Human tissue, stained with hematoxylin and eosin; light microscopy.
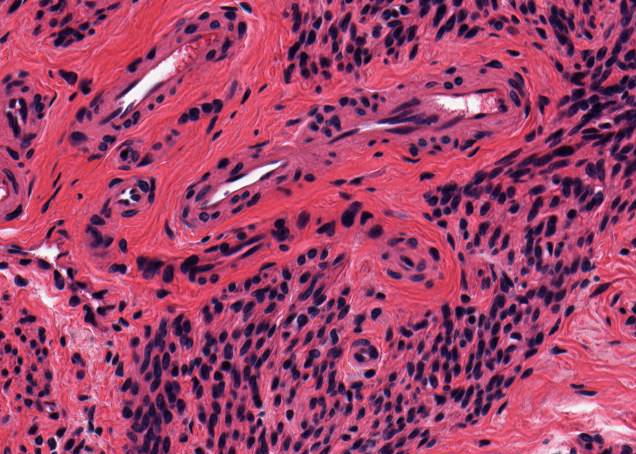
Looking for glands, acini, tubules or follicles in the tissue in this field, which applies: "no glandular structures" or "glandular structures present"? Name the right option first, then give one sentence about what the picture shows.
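No glandular structures. No glands and no fat cells are seen anywhere in the field.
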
